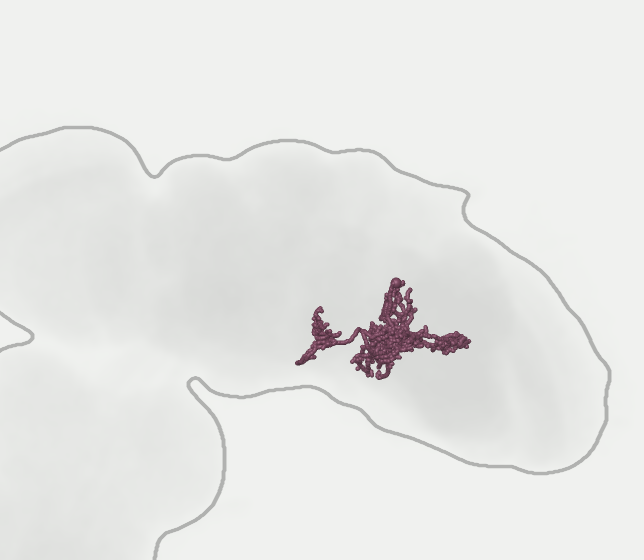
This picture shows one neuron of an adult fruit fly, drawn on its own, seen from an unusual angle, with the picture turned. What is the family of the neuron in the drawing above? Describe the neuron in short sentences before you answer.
The cell body is in the middle of the picture. In this view it is wider than it is tall. This is a central-brain intrinsic neuron. The family is hemilineage SMPad1.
